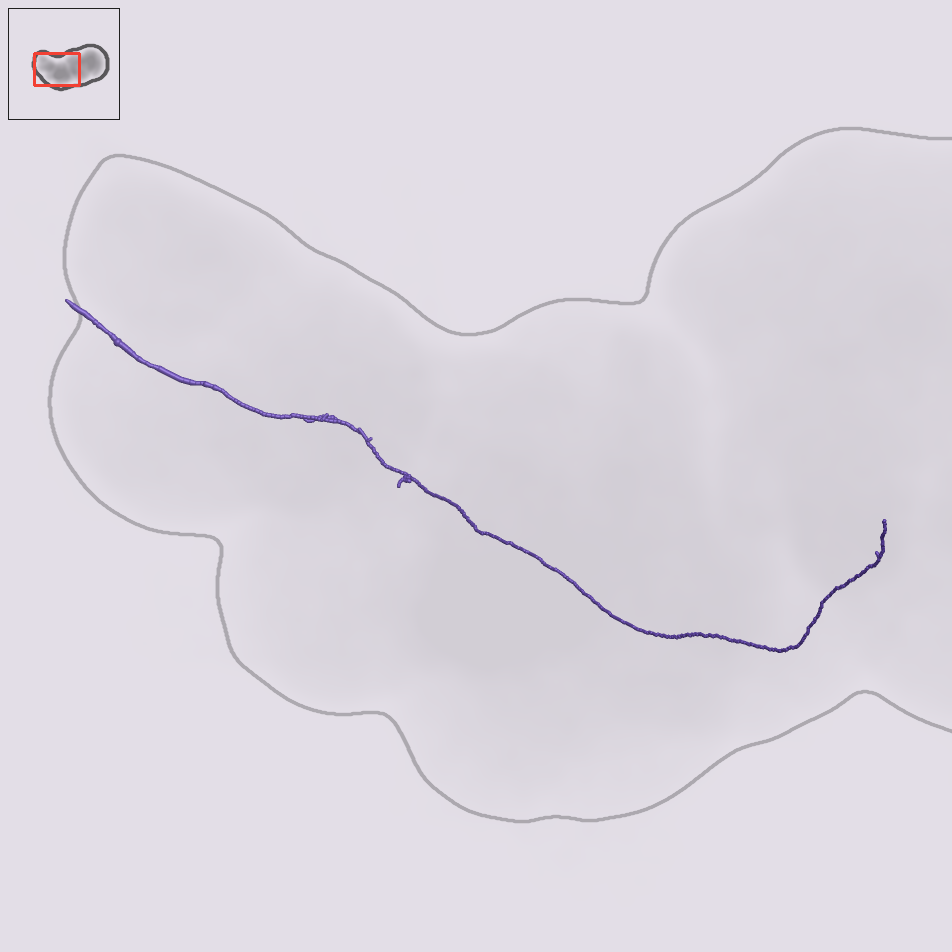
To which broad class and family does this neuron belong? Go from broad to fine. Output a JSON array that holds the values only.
["sensory neuron ascending to the brain", "class mechanosensory proprioceptive"]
